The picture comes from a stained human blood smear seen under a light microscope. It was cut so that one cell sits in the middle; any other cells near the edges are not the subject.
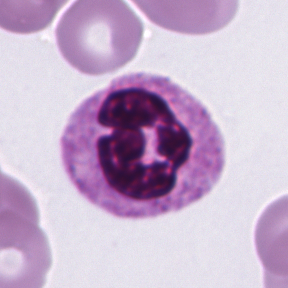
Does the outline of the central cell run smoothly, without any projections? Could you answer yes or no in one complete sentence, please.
Yes, along its outline the cell is smooth, with no projections.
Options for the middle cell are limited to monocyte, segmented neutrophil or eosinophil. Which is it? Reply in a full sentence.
The cell at the middle of the frame should be recorded as a segmented neutrophil.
